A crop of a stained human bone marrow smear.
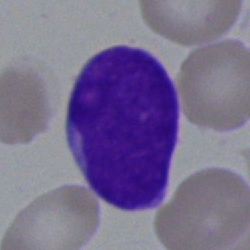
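blast, the central cell in a stained bone marrow smear. The nucleus fills almost the whole cell; the only clearly visible cytoplasm is a thin pale lavender crescent at the left edge. The border is smooth, with no projections.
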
